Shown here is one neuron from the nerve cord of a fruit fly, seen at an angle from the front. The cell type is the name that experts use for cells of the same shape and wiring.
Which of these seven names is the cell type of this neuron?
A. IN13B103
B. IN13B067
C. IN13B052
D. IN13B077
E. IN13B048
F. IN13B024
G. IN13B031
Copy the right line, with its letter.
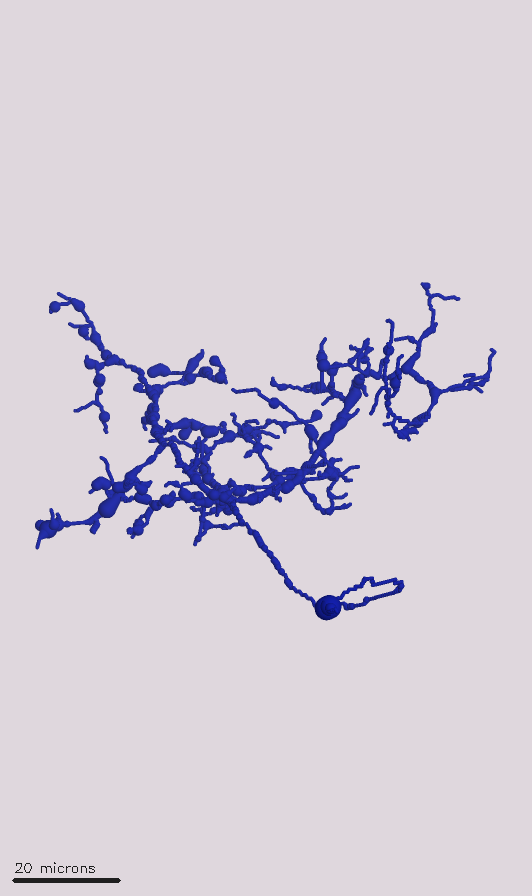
C. IN13B052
